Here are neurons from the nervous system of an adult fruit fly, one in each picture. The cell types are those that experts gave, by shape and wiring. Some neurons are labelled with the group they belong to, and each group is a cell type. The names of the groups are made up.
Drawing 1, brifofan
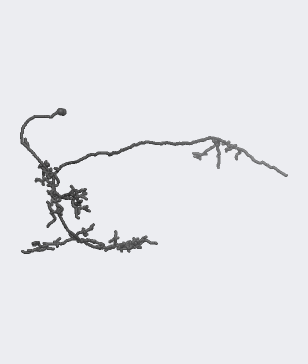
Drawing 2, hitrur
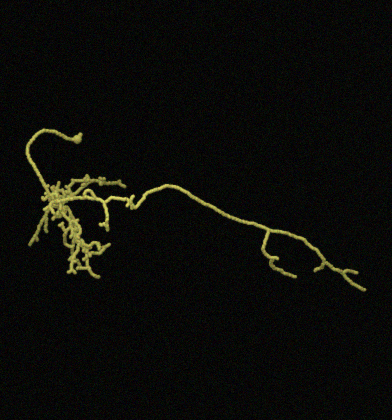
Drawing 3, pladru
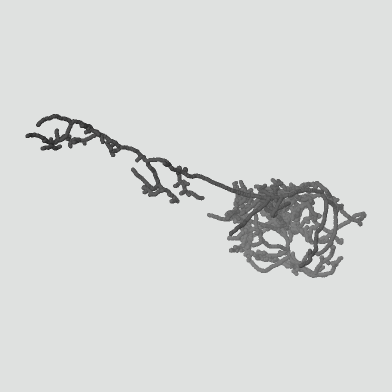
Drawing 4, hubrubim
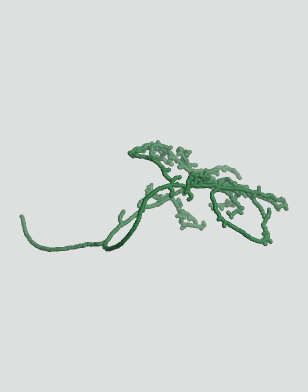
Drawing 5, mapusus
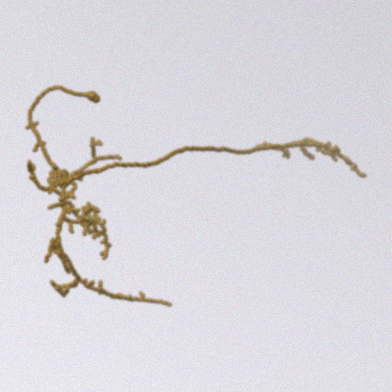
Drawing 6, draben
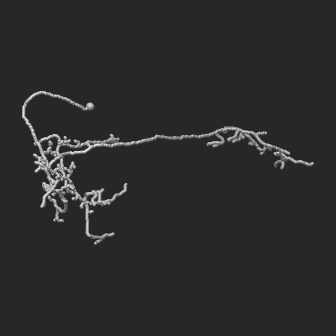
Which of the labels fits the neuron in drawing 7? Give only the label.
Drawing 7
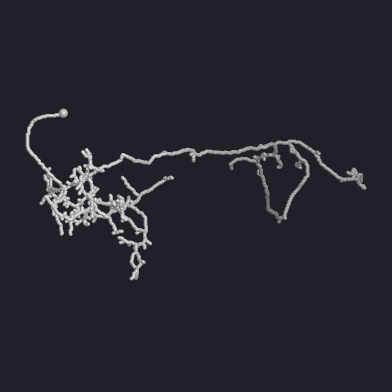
brifofan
